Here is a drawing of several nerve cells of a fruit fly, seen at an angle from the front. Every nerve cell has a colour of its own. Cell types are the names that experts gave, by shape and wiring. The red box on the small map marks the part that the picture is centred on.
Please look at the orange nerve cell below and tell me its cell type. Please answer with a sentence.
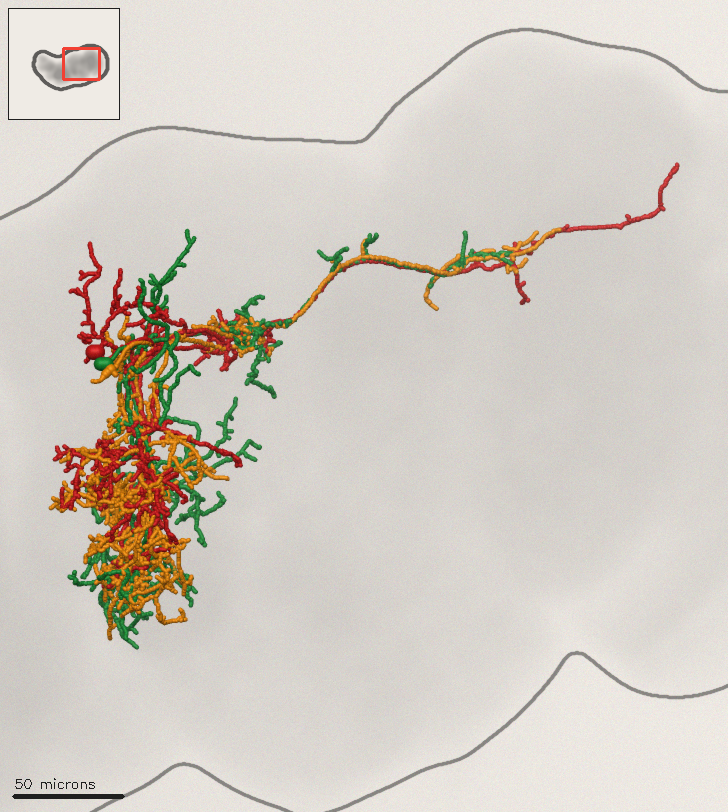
The cell type is AVLP039.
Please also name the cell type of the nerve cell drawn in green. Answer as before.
The cell type is CL022_b.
